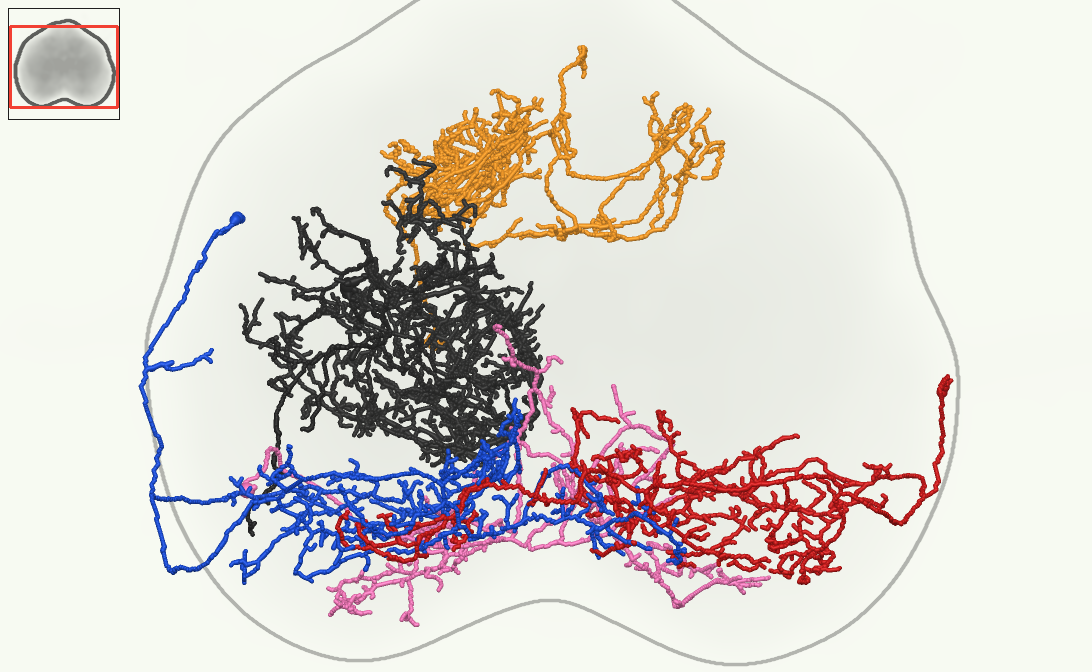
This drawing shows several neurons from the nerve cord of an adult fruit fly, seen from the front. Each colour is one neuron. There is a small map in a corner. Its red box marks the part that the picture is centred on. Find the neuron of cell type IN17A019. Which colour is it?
black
